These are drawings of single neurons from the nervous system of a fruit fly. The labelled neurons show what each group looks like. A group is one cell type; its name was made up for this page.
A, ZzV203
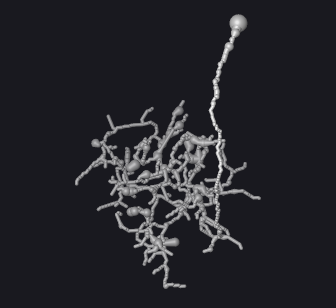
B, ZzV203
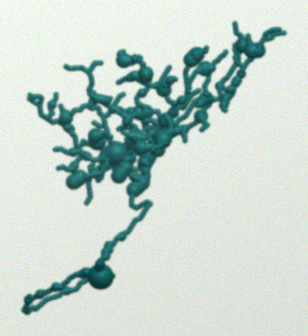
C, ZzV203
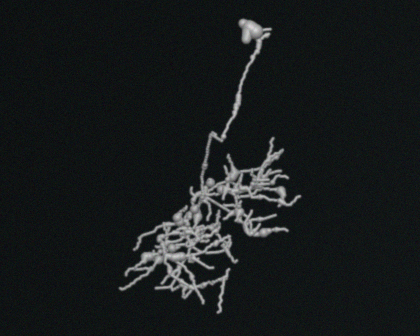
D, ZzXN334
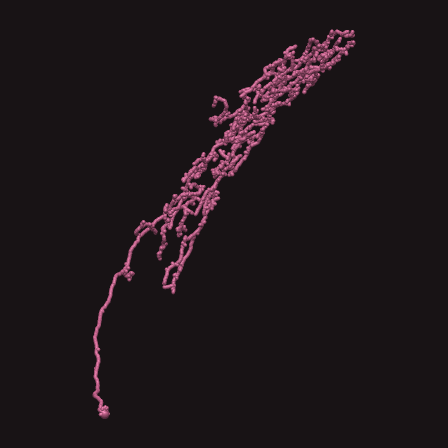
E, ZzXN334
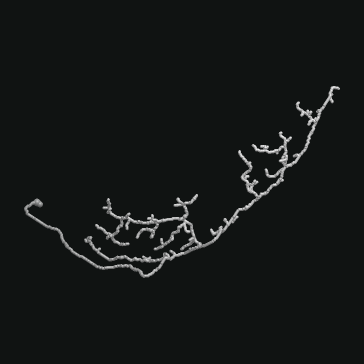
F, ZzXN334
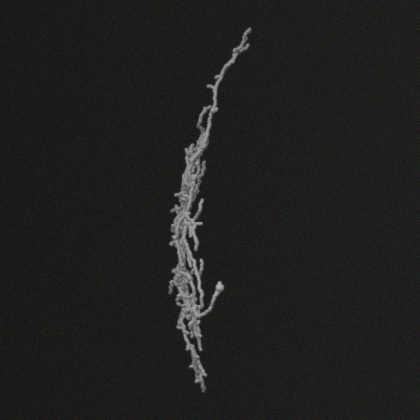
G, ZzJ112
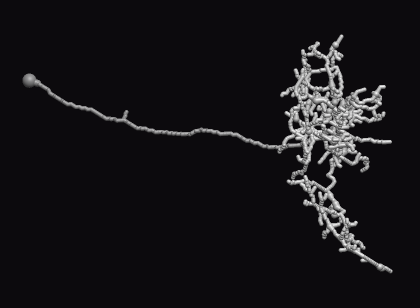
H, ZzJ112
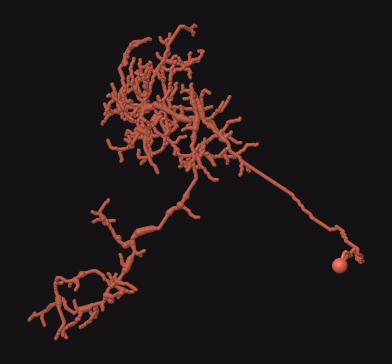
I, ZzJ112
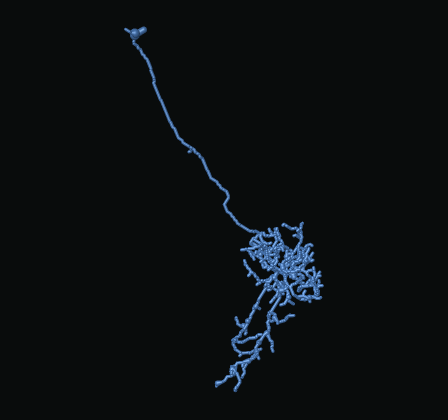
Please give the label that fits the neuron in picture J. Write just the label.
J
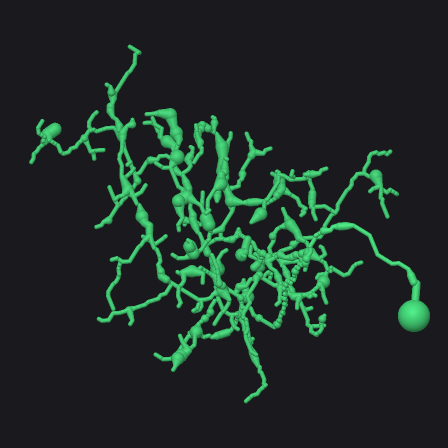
ZzV203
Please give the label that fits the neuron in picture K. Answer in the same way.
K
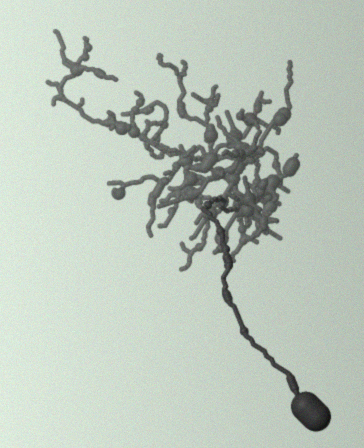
ZzV203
